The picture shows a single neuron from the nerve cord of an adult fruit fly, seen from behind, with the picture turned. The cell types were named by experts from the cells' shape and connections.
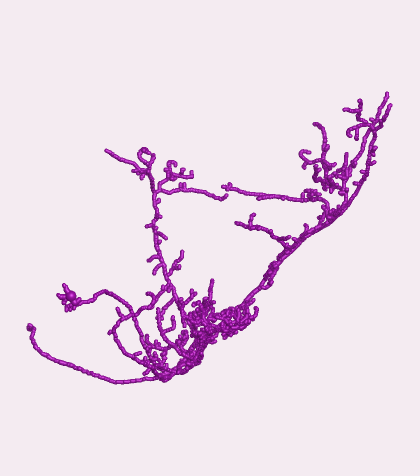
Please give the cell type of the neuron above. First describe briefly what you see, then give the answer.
Dozens of branch ends can be seen. As drawn here it is about as wide as it is tall. Its broad class is efferent neuron of the nerve cord. The cell type is EN21X001.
